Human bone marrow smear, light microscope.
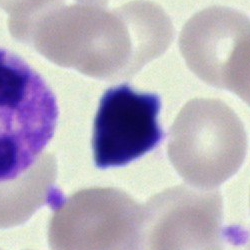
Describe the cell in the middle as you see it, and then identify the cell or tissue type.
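Dense, solid chromatin fills the nucleus, with no open or lacy pattern and no visible nucleoli. Around this dark nuclear mass, little or no cytoplasm can be seen, and the cell shows no granules. The cell is a lymphocyte.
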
